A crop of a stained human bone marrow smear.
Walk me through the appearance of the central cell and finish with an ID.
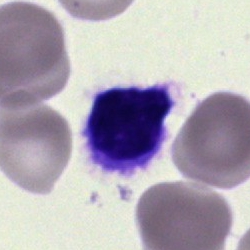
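Many fine, short projections line the whole outline of the cell. A nucleus with a roughly squarish outline occupies most of the cell, and no nucleolus is visible within it. No vacuoles are seen in the cytoplasm. The cell is a lymphocyte.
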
